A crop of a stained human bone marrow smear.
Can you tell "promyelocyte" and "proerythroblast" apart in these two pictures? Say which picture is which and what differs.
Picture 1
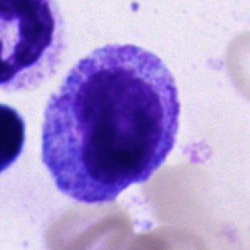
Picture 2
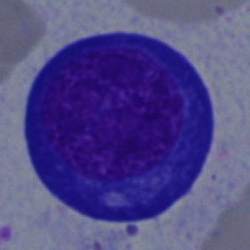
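Picture 1 shows the promyelocyte, and picture 2 shows the proerythroblast. Look first at the cytoplasm: in picture 1 a moderate rim of blue-purple cytoplasm surrounds the nucleus on all sides, with fine purple granules scattered throughout it. In picture 2 the cytoplasm is a deep, intense blue, and a paler zone lies in it just below the nucleus. The chromatin differs too: in the promyelocyte it stains dark purple and looks fairly dense, while in the proerythroblast it is finely stippled rather than gathered into coarse clumps. Both nuclei sit off-centre, but not the same way: in picture 1 the wider band of cytoplasm is on the left, whereas in picture 2 the nucleus lies toward the top, leaving the wider band at the bottom.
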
